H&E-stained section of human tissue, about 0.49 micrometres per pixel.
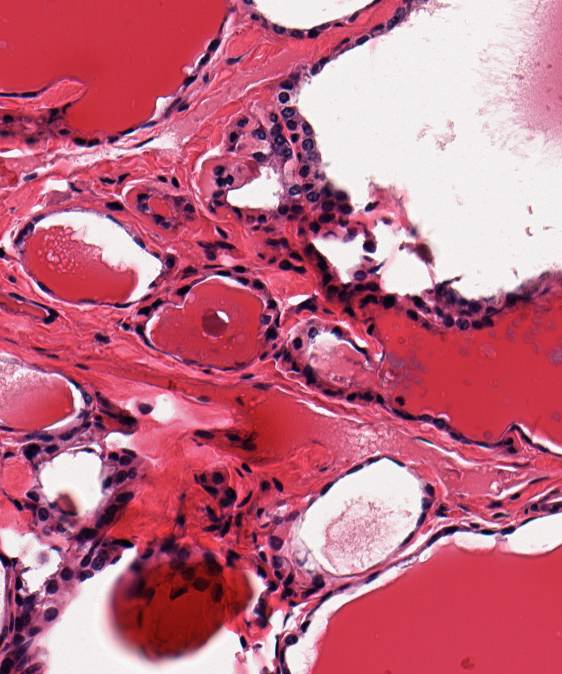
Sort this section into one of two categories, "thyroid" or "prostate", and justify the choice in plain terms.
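This is thyroid. The follicles are lined by a single layer of flattened to low cuboidal cells, whose nuclei are small, round and uniformly dark. The large space at the top right contains pale, nearly colourless material rather than deep pink colloid. A band of pink fibrous stroma crosses the middle of the field, running from the left edge down toward the lower right.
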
